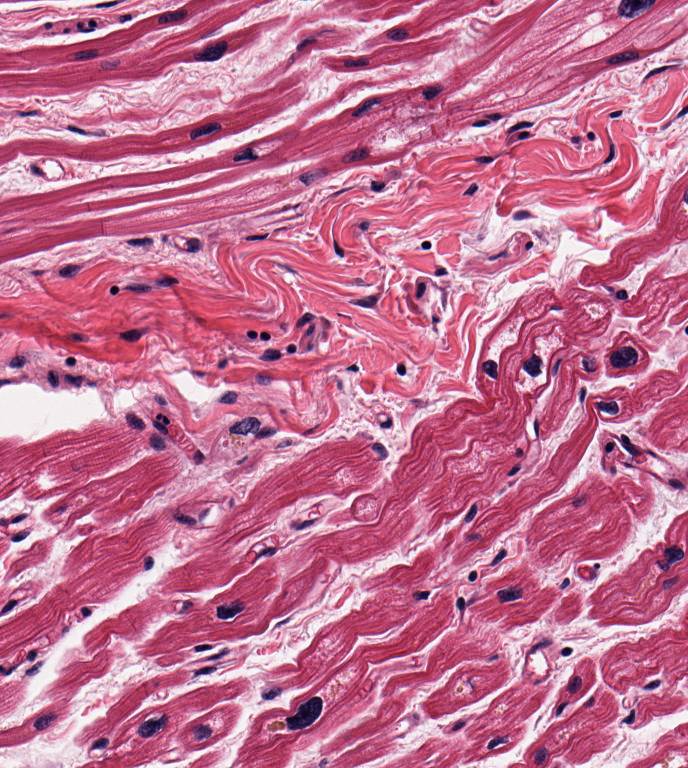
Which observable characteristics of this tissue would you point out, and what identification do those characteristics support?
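Start with the fine cross-striations you can pick out in the muscle fibres. Across the middle of the field, a band of fibres is wavy and contorted. The muscle nuclei sit centrally within the fibres, and in the lower and right parts some are enlarged and very dark-staining. The tissue is atrial appendage of the heart.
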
